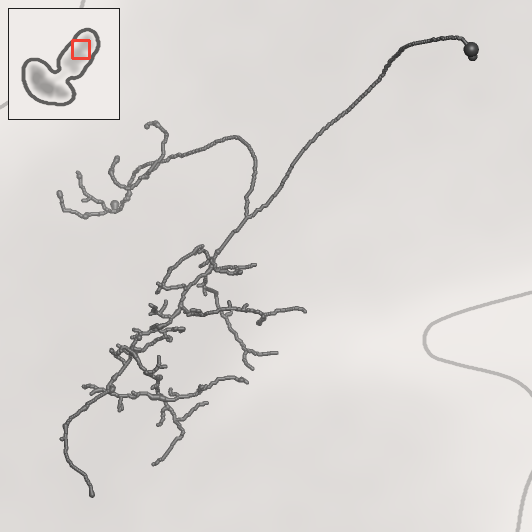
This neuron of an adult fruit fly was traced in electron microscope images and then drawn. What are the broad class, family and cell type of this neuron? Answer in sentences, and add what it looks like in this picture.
It is a nerve-cord intrinsic neuron. Its family is hemilineage 07B. Its cell type is IN07B092_d. It is in the nerve cord and does not reach the brain. Its cell body lies at the upper right of the picture. The picture shows dozens of branch ends.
